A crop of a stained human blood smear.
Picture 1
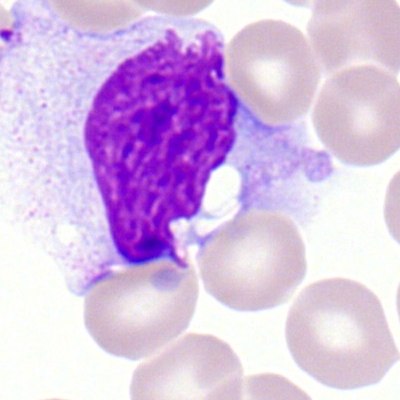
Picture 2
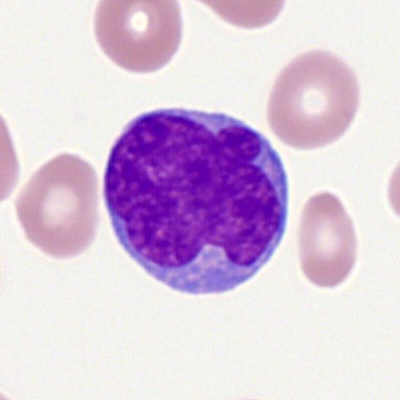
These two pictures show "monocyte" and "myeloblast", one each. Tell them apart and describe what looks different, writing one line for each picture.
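The cell in picture 1 is a monocyte. Small clear vacuoles lie in the cytoplasm beside the lower right edge of the nucleus.
The cell in picture 2 is a myeloblast. No vacuoles are seen in the cytoplasm.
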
